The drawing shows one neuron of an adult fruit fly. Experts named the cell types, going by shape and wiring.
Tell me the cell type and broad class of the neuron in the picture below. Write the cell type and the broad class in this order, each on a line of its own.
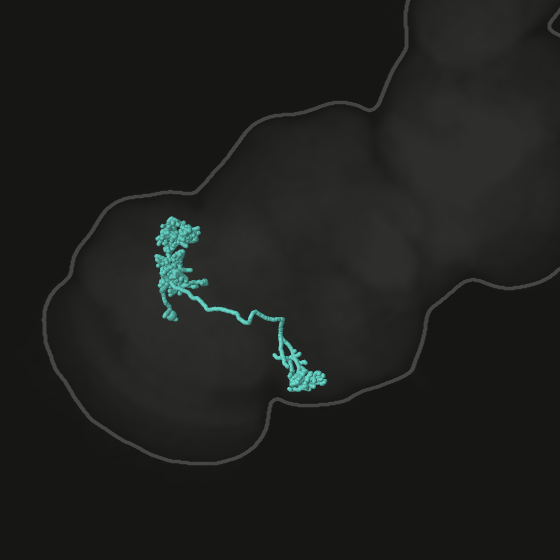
SMP603
central-brain intrinsic neuron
